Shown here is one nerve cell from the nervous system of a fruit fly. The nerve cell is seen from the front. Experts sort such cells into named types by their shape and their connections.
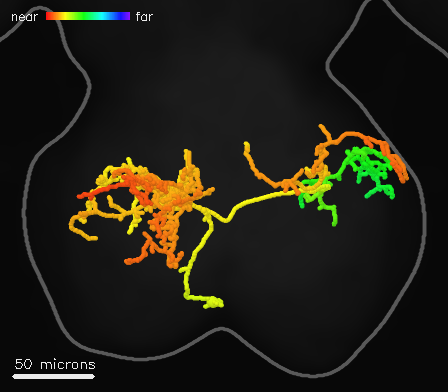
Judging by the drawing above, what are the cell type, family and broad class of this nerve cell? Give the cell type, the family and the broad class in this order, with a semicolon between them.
IN12B014; hemilineage 12B; nerve-cord intrinsic neuron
